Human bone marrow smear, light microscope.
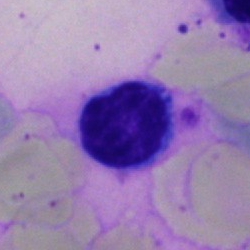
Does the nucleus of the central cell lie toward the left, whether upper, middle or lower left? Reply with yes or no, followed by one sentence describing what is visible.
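Yes. The cytoplasm is scant and is widest on the right side of the nucleus.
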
